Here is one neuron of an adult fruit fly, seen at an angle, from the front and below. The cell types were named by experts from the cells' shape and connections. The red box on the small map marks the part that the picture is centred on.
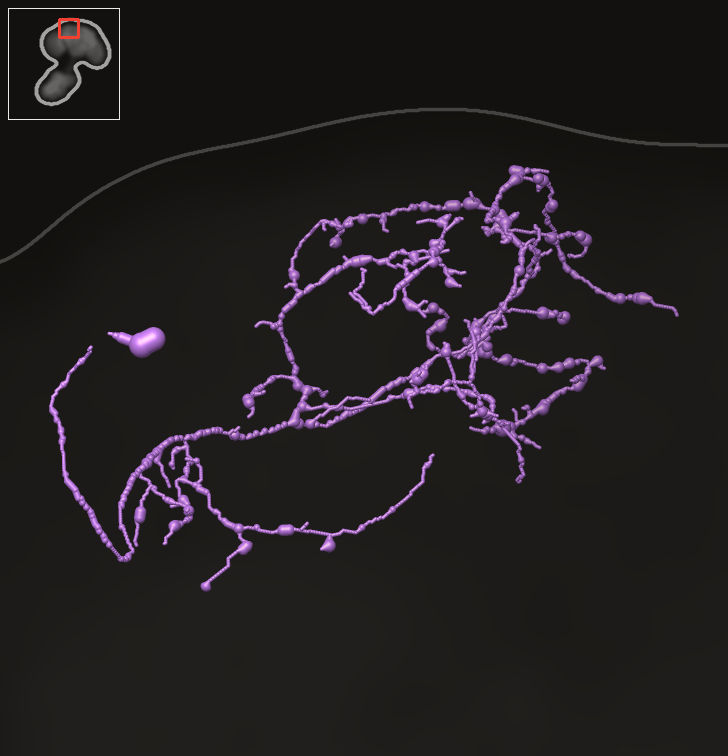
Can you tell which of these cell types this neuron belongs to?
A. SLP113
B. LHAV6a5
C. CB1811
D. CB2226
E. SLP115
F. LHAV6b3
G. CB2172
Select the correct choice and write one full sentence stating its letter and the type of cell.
The cell type of the neuron is given by option E, SLP115.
